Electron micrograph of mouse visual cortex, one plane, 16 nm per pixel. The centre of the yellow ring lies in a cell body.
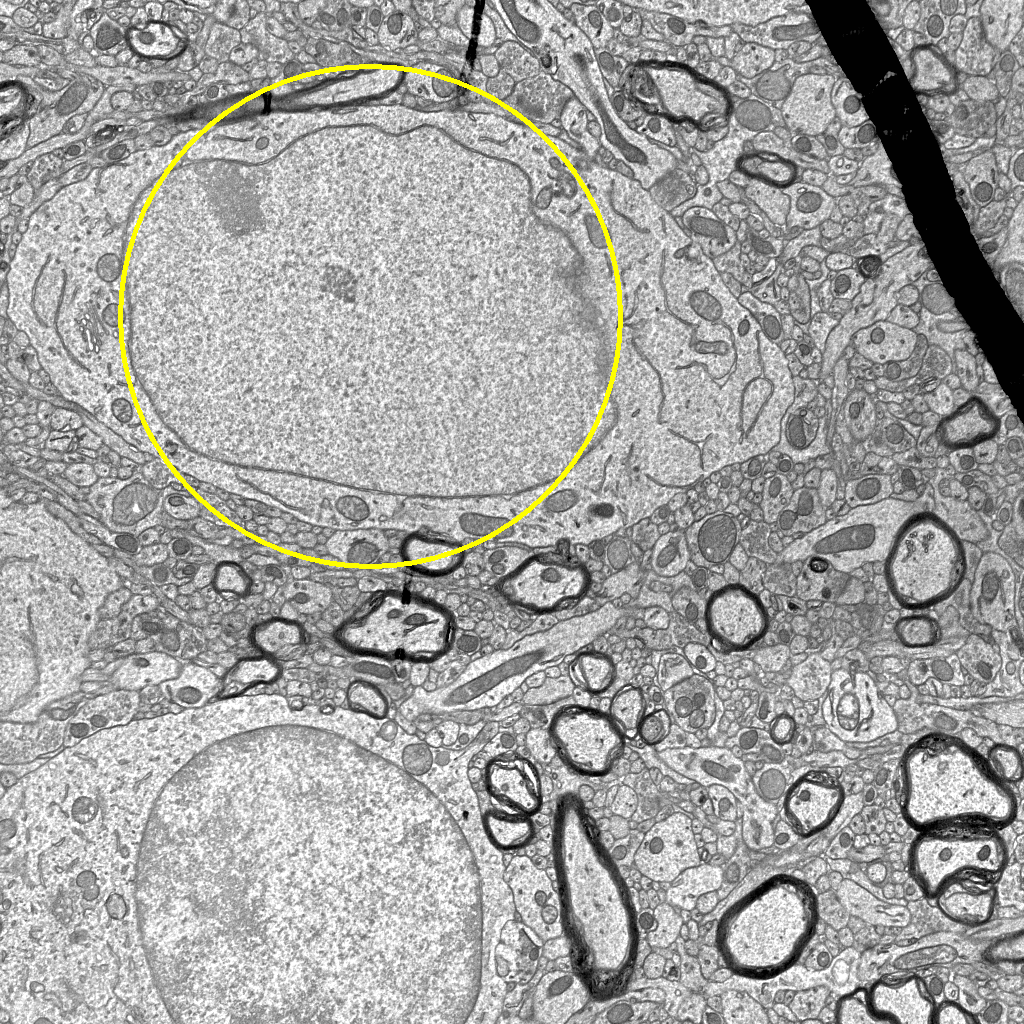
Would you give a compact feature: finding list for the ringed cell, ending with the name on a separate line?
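Nuclear shape: large oval, longer side to side than top to bottom
Outline: whole nucleus inside the picture
Spot: small, darker, granular, near middle of nucleus
Axon: myelinated, just below bottom edge of cell body
Name: excitatory neuron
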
